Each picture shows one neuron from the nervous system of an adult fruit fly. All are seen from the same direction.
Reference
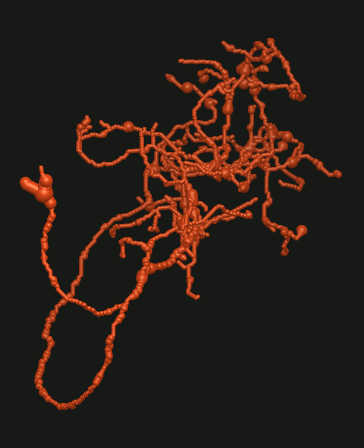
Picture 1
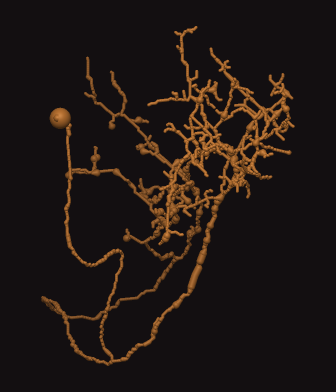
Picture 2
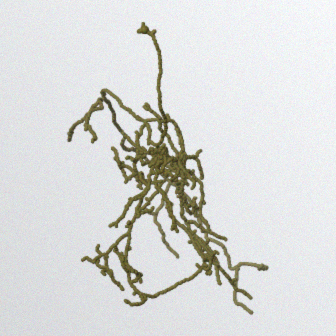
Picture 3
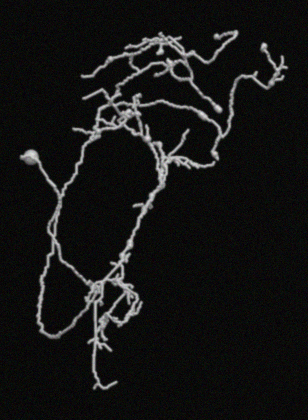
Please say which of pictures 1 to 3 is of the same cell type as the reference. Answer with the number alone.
3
